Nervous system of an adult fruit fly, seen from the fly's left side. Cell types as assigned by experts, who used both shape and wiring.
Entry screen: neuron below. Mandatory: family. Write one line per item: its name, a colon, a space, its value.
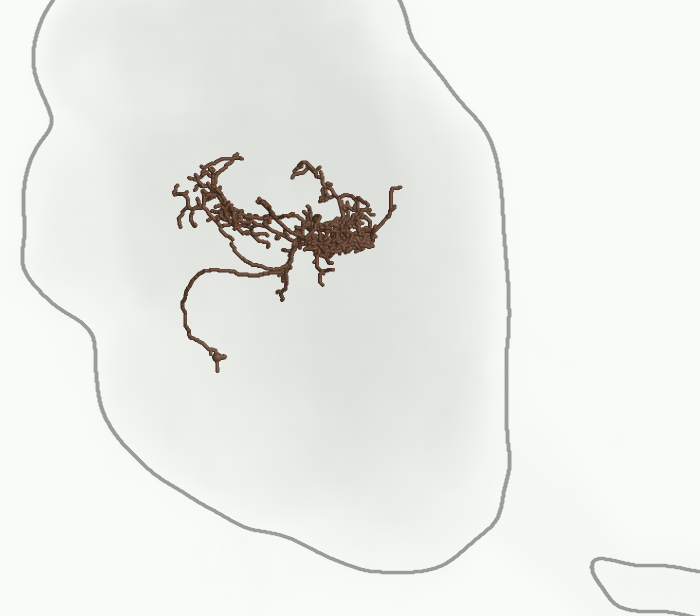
family: hemilineage LALa1_anterior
